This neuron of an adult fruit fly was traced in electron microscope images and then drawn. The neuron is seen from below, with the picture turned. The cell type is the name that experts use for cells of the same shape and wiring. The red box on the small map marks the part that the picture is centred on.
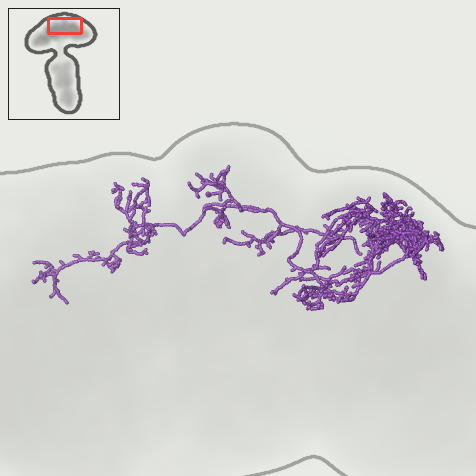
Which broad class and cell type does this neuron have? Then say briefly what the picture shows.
This is a central-brain intrinsic neuron. It is of cell type AVLP032. It is in the brain and does not reach the nerve cord. The picture shows dozens of branch ends.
